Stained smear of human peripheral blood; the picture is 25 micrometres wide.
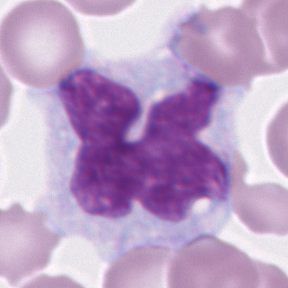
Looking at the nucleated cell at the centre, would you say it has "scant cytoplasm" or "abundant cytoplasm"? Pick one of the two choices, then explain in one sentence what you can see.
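Abundant cytoplasm. The cytoplasm is abundant and pale grey-blue.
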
